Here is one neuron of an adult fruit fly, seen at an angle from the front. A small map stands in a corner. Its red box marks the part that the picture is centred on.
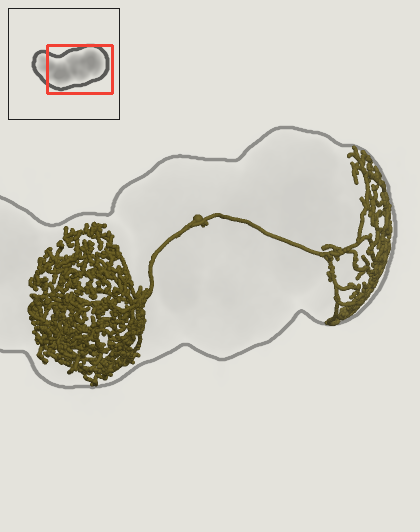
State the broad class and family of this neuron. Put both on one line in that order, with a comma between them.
optic-lobe intrinsic neuron, MeVPMe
